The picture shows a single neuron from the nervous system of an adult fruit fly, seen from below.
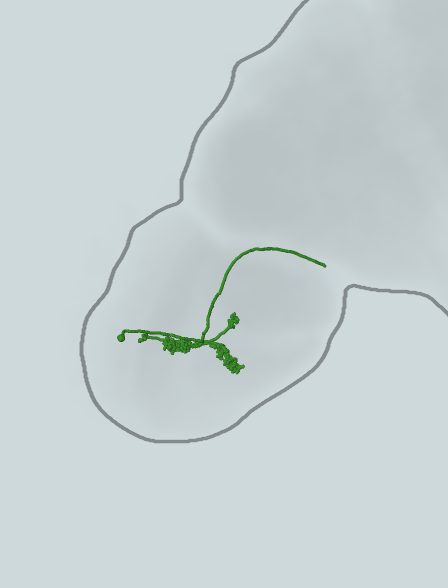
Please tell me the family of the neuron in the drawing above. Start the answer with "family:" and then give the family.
family: TmY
